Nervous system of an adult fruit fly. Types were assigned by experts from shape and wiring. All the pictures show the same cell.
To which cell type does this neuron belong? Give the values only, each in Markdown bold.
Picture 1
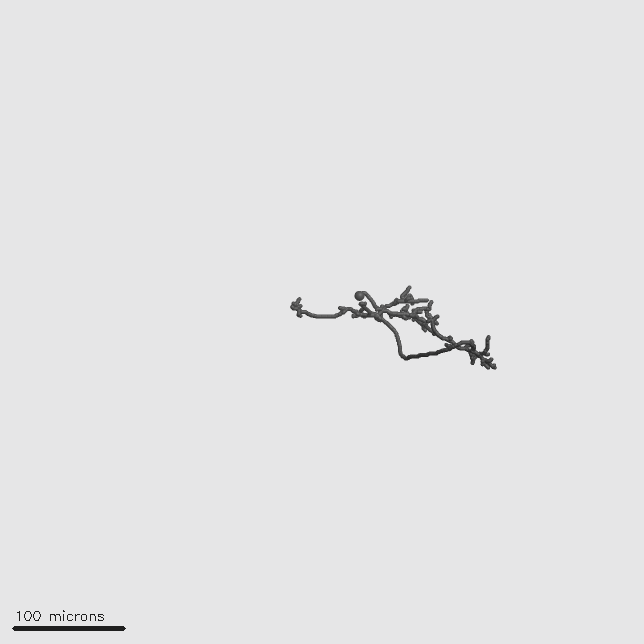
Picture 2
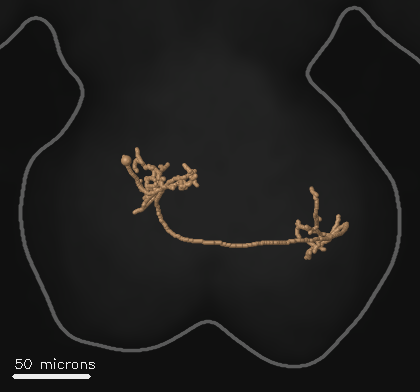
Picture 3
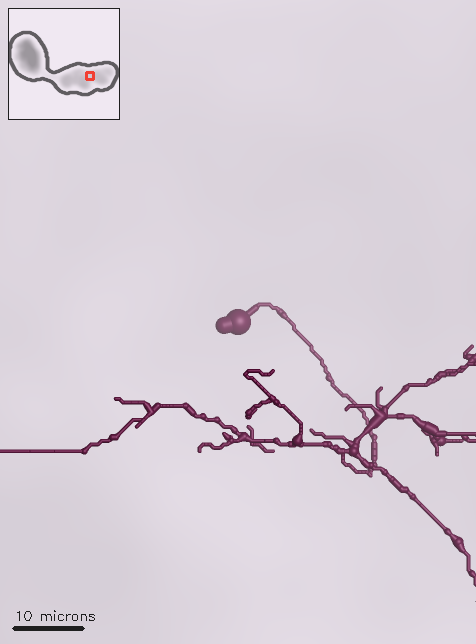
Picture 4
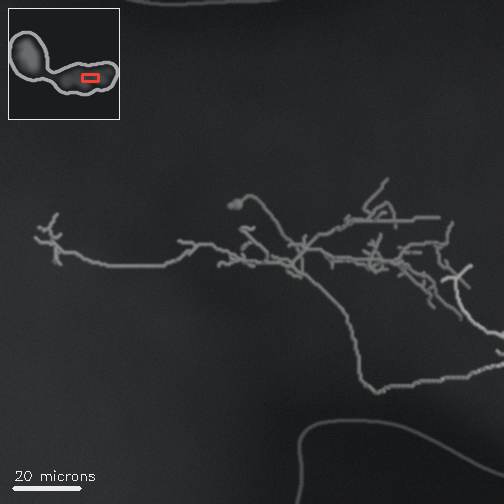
**IN01A079**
